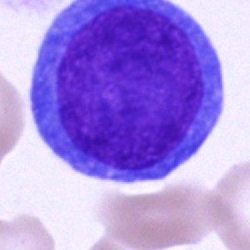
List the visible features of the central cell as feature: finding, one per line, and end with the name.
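Cytoplasm: a narrow, deep blue rim around the nucleus.
Rim width: slightly wider on the left than on the right.
Granules: none seen.
Surface: no projections or blebs.
Identity: blast.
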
